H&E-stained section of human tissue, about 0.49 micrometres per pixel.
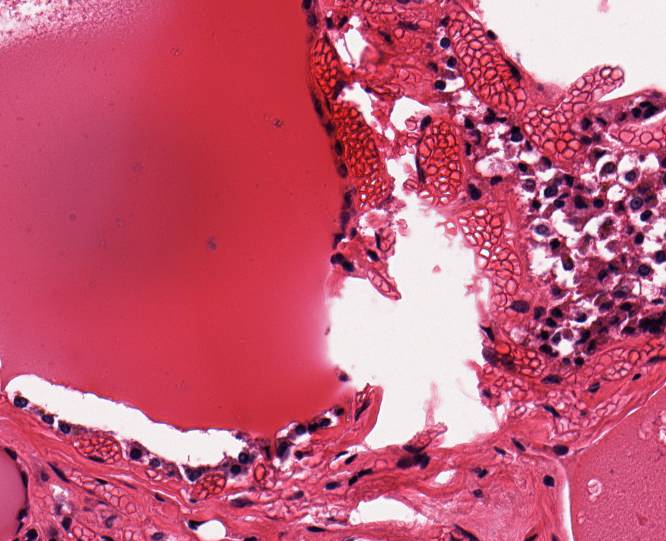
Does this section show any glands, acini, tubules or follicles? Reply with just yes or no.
No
